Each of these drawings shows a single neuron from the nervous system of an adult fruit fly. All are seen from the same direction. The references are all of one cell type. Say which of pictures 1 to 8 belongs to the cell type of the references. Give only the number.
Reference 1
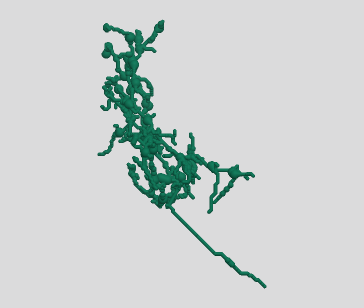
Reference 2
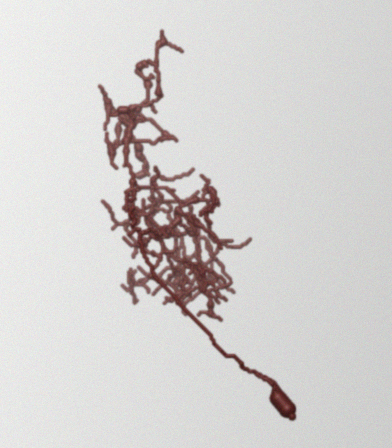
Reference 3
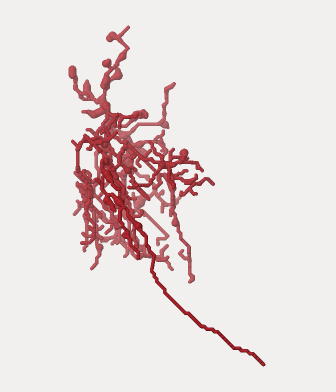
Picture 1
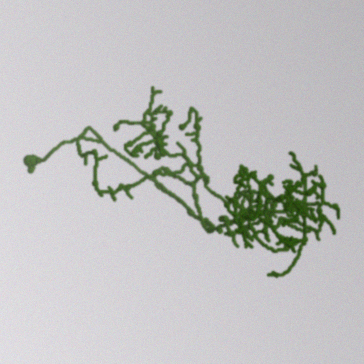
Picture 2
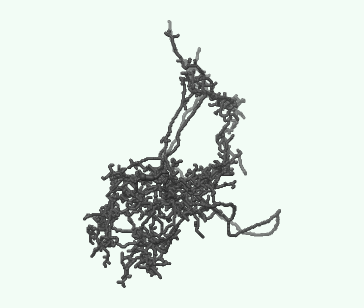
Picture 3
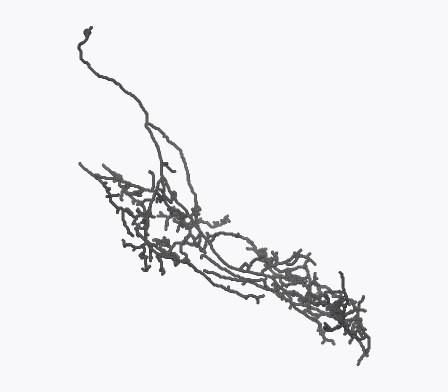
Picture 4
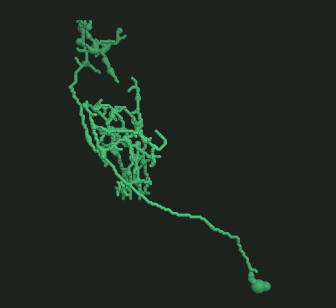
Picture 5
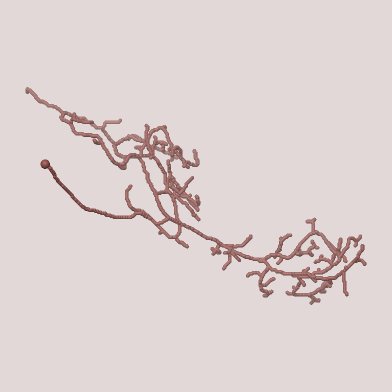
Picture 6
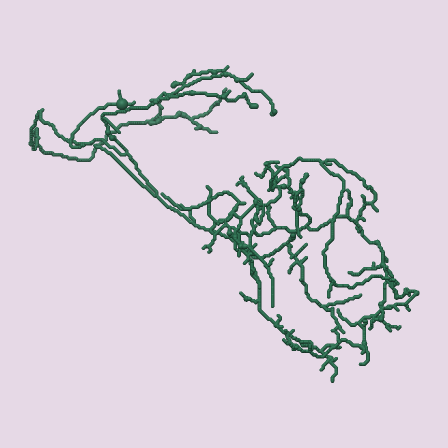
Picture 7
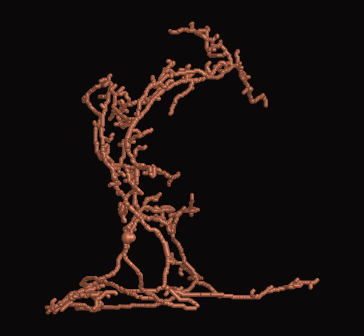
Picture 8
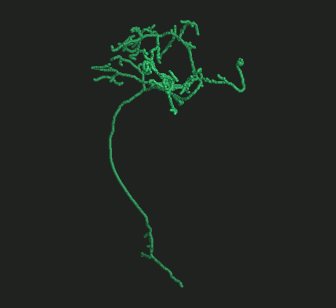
4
